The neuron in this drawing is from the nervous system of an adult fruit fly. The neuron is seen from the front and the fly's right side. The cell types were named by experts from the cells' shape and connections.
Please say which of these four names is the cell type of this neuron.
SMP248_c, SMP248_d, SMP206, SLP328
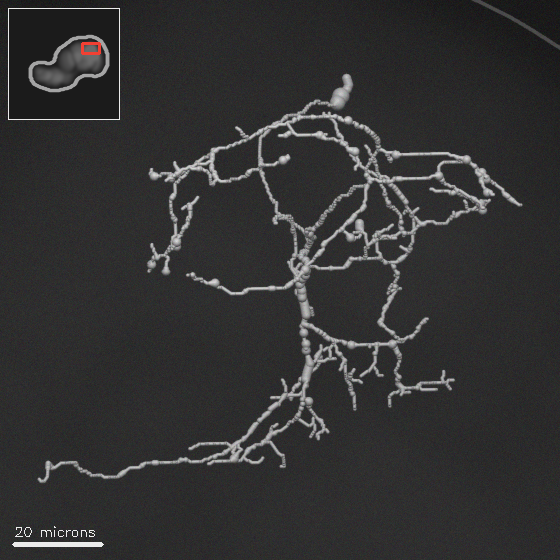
SMP248_c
